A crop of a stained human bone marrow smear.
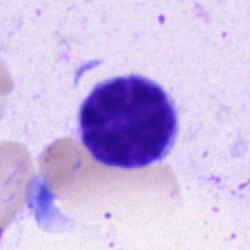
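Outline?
Round and smooth.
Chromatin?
Dense, dark purple, coarsely clumped.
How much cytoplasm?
Almost none around the nucleus, and no granules anywhere in the cell.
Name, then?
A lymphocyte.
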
